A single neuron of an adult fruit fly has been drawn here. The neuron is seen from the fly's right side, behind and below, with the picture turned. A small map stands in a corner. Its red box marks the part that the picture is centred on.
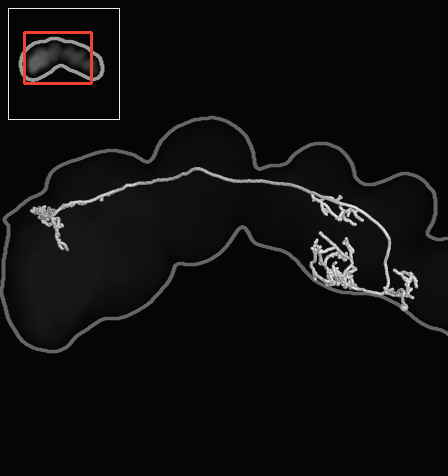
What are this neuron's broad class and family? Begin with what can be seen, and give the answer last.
In this view it is more than twice as wide as it is tall. This is an ascending neuron. The family is hemilineage 17B.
